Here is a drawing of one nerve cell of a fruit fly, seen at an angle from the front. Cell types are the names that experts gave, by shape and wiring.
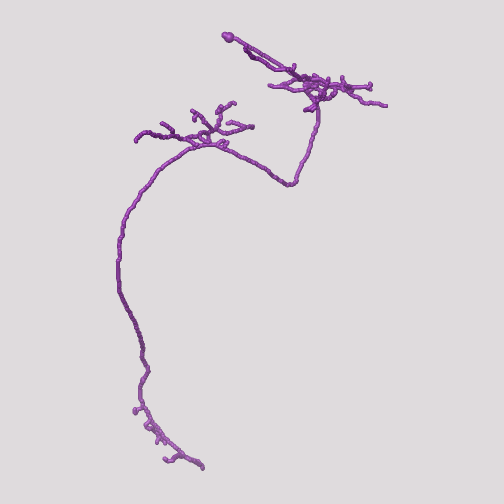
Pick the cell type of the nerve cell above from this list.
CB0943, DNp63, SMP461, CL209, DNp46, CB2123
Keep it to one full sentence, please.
This nerve cell is included in the cell type CB2123.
